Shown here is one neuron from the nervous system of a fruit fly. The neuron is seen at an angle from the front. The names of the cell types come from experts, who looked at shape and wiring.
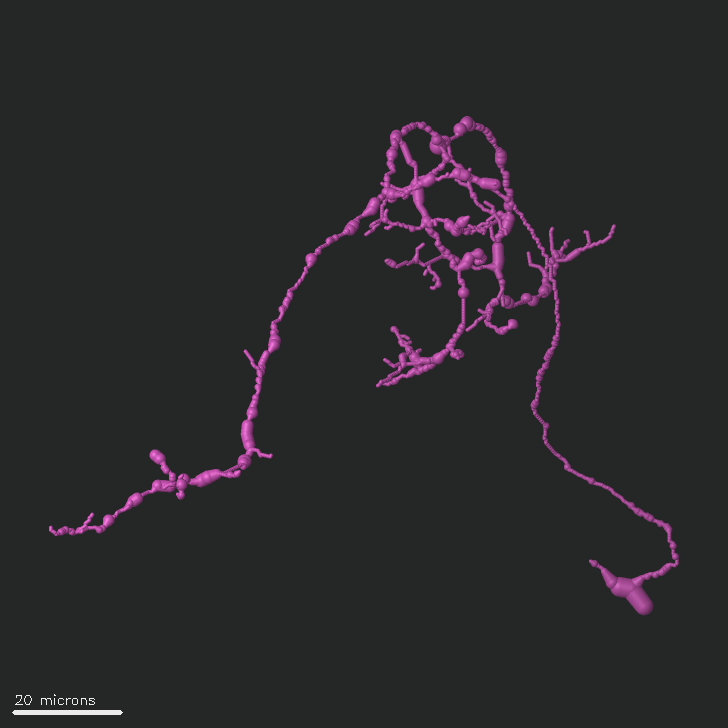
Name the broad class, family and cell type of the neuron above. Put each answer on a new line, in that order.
nerve-cord intrinsic neuron
hemilineage 03B
IN03B069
